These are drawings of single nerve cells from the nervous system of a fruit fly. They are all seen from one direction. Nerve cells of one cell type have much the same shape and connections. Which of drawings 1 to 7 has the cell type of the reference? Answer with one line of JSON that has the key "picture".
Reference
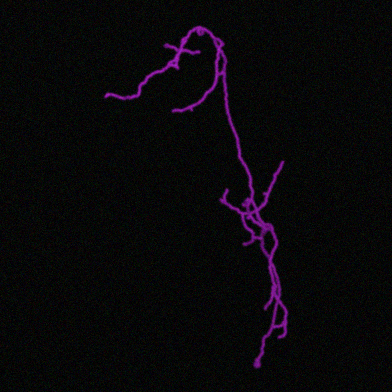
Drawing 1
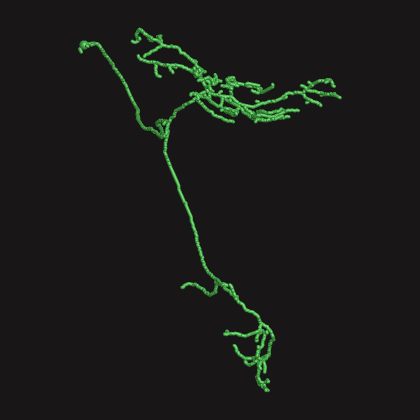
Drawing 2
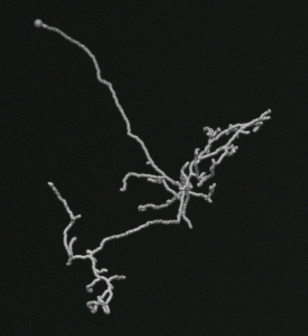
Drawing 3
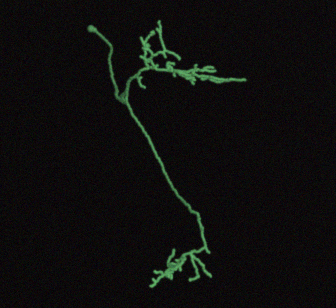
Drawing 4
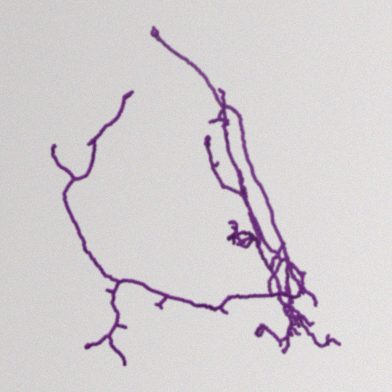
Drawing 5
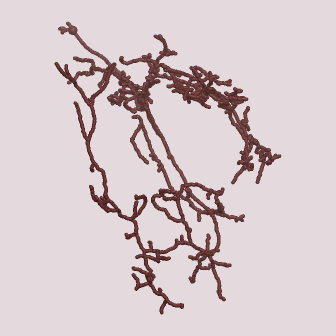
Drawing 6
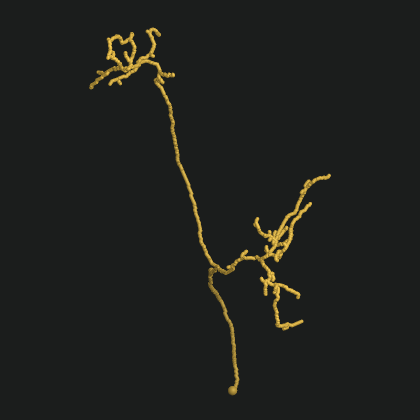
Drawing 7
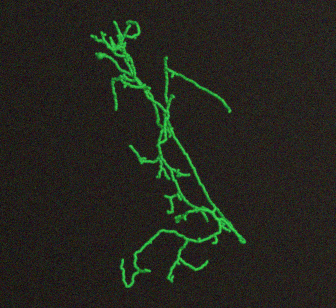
{"picture": 7}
